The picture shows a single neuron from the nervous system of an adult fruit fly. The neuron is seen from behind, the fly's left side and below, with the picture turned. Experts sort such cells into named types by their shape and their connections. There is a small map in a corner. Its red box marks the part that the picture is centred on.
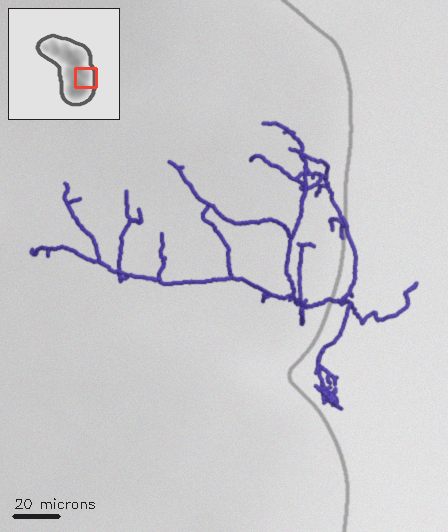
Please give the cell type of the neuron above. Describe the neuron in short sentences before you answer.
By the scale bar it is about 180 microns wide in this view. In this view it is wider than it is tall. It is a motor neuron of the brain. Its cell type is MNx04.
